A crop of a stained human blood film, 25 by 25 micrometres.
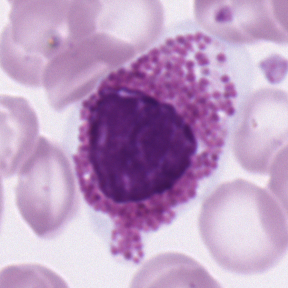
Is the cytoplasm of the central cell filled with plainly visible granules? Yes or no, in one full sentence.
Yes, the cell's cytoplasm contains many granules that can be seen.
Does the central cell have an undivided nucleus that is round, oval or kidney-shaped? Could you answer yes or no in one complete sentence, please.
Yes, the nucleus is one compact round, oval or kidney-shaped mass, not lobed or folded.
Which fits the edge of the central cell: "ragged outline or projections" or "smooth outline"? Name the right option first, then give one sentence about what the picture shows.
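Ragged outline or projections. The cell outline is uneven, scalloped by granules at its margin.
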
